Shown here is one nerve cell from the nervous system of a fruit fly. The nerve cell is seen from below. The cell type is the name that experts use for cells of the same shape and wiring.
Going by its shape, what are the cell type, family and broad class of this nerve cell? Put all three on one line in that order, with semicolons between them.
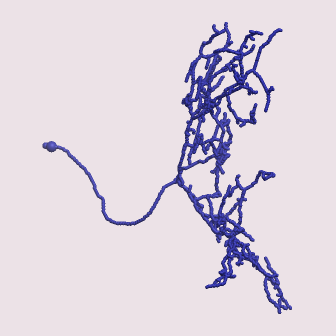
PVLP112; hemilineage VPNp&v1_posterior; central-brain intrinsic neuron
